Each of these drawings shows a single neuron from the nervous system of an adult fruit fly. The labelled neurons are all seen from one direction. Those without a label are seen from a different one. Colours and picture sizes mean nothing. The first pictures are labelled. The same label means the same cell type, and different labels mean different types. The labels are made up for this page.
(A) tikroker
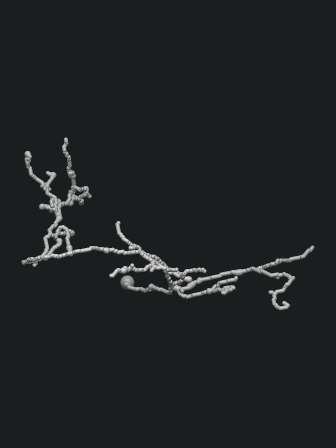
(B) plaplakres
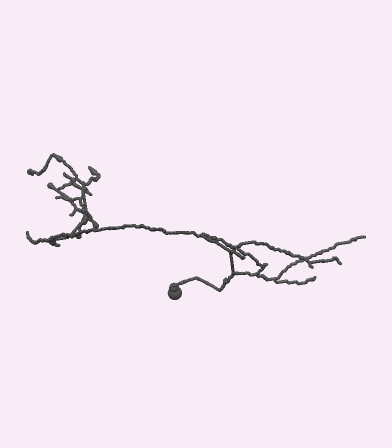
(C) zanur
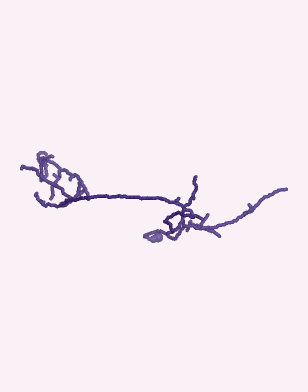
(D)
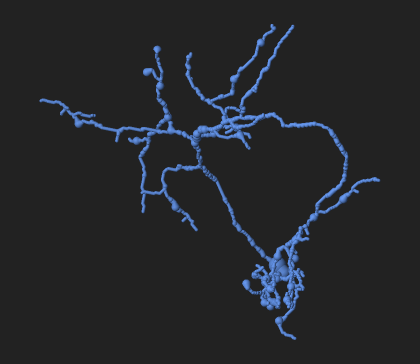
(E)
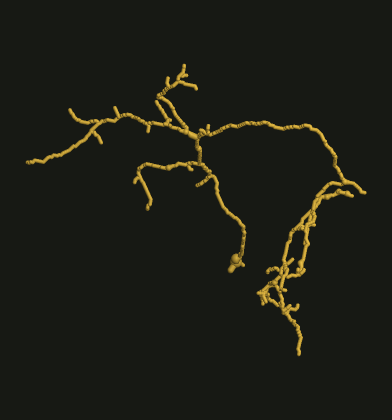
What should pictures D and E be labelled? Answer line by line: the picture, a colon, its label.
D: tikroker
E: plaplakres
